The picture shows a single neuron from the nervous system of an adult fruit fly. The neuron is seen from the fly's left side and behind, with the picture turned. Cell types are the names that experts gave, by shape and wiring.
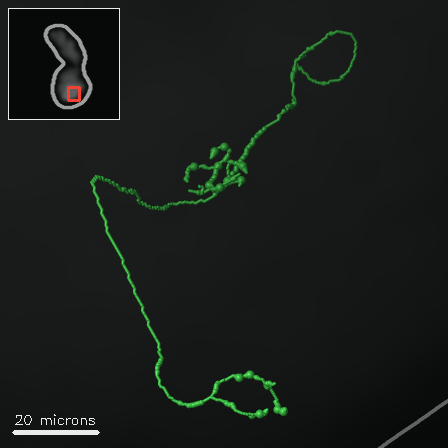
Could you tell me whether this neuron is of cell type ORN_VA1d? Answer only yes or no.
no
